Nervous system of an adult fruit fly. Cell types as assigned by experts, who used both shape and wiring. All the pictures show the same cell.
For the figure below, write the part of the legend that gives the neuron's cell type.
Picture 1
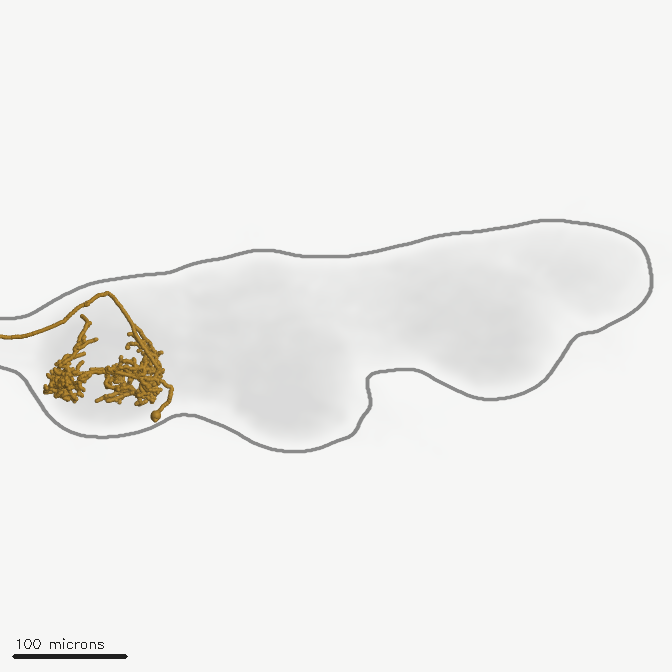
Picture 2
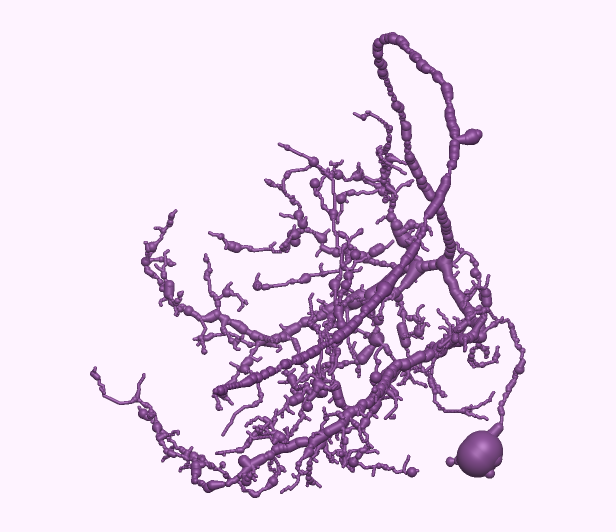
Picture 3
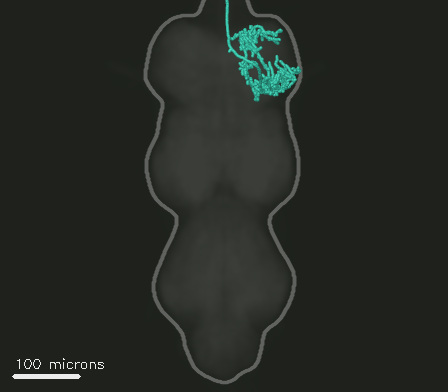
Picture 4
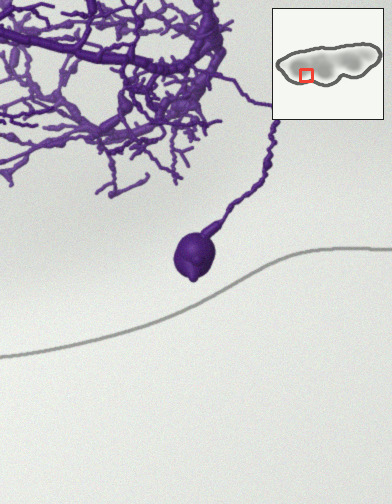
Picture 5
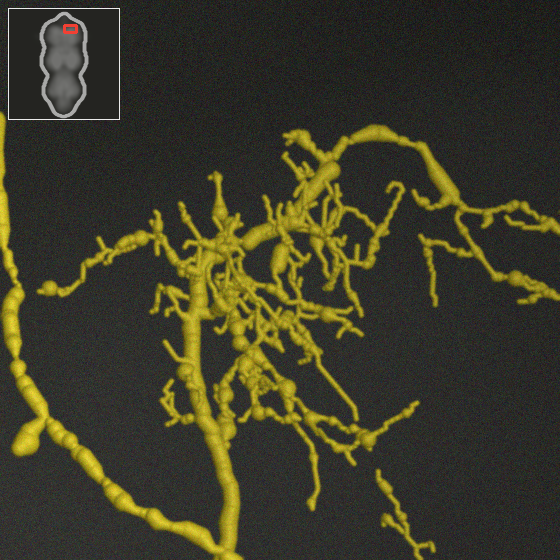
AN04B003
